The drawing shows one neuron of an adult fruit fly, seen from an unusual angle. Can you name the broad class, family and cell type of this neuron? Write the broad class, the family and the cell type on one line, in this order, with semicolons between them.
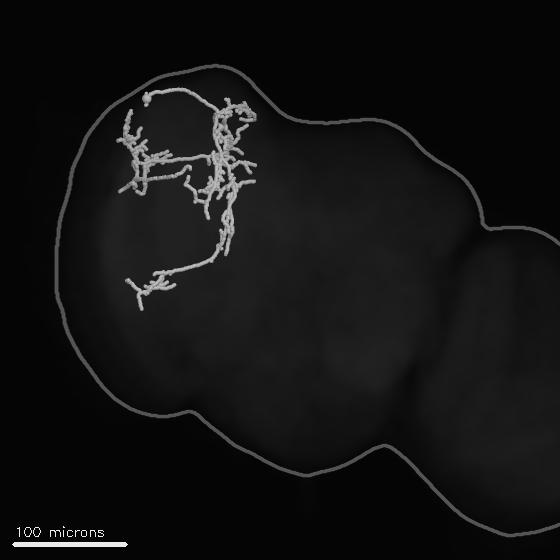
central-brain intrinsic neuron; hemilineage SLPpl1; SLP249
